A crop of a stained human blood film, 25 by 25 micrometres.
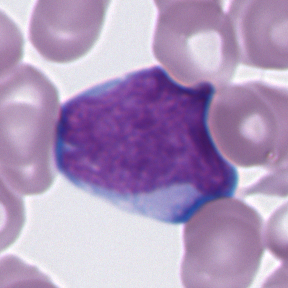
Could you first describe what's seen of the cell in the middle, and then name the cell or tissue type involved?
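The cell measures about 17 by 13 micrometres, and its nucleus fills about 70% of the cell's area. The cytoplasm is pale blue, I notice, and a deeper blue at the cell's edge than nearer the nucleus. Its widest band lies along the bottom of the cell. The chromatin looks finely stippled purple, without large dense dark blocks. What I am looking at is a myeloblast.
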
